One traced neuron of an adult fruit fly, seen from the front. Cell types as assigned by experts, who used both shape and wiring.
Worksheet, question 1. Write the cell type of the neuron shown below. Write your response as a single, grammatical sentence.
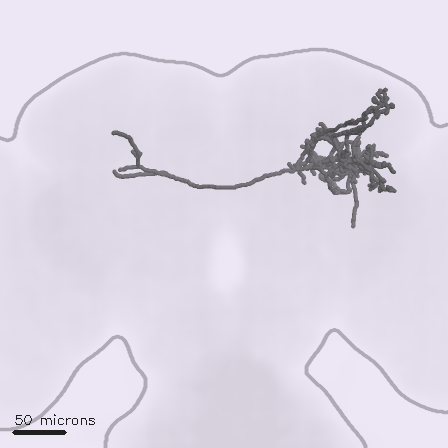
This neuron is categorized as cell type PLP169.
